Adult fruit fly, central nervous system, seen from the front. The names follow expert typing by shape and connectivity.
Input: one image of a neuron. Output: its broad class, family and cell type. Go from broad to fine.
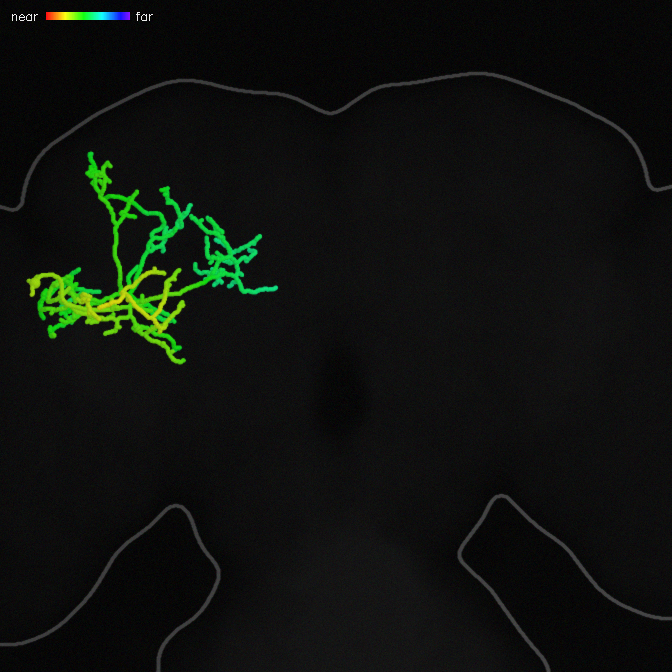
central-brain intrinsic neuron; hemilineage VLPl2_medial; CB1691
